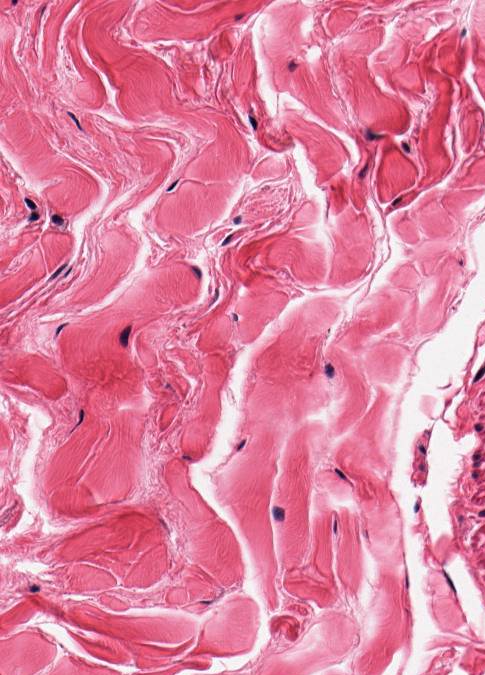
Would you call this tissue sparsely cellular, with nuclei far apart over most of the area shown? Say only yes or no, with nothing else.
Yes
